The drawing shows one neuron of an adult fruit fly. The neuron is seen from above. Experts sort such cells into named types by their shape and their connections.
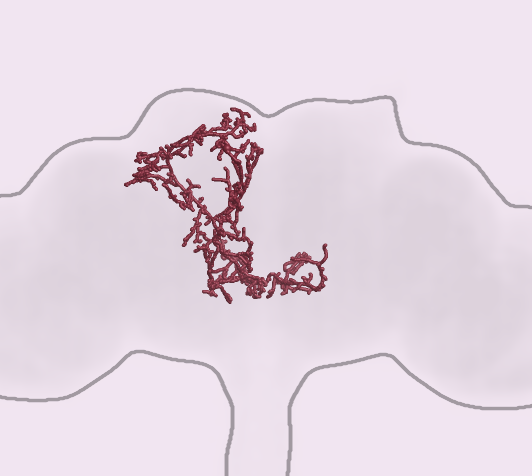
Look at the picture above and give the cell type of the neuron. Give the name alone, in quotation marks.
"SMP055"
